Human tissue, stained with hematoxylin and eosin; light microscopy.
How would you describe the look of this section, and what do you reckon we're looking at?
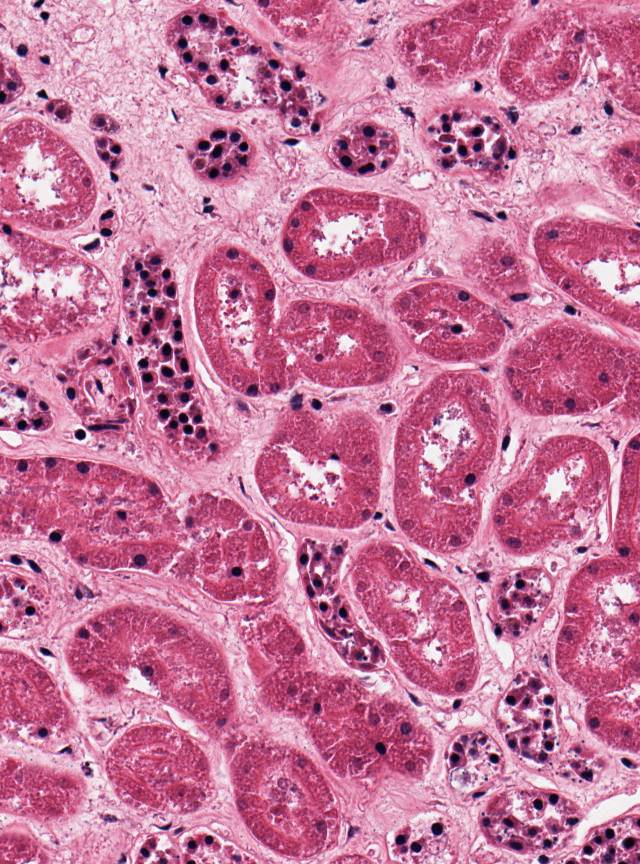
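Most tubules are lined by a single layer of tall cuboidal cells with deeply eosinophilic, granular cytoplasm; their lumens are small and irregular, with a frayed pale pink edge. Smaller tubules packed with dark round nuclei and little cytoplasm are scattered among them, especially at the top, right and lower edges. That's renal cortex.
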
